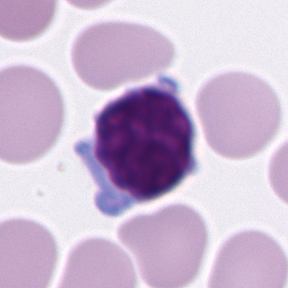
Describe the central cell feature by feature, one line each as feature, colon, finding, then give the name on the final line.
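Nucleoli: none seen
Granules: none in cytoplasm
Projection: irregular, pale blue, from lower-left edge
Knob: small, pale blue, protruding at top-right edge
Cell: typical lymphocyte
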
